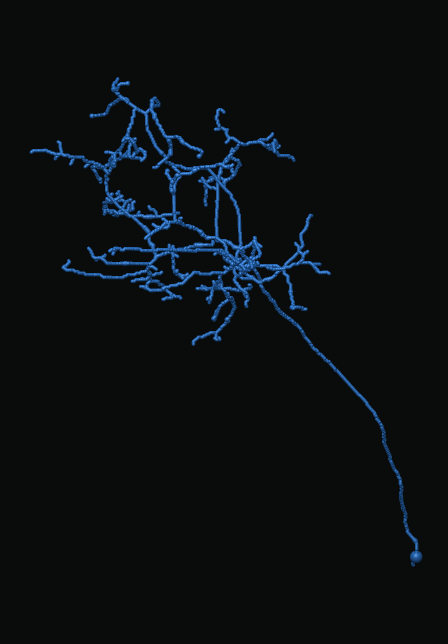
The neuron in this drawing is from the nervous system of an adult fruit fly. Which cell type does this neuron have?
IN12A057_b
